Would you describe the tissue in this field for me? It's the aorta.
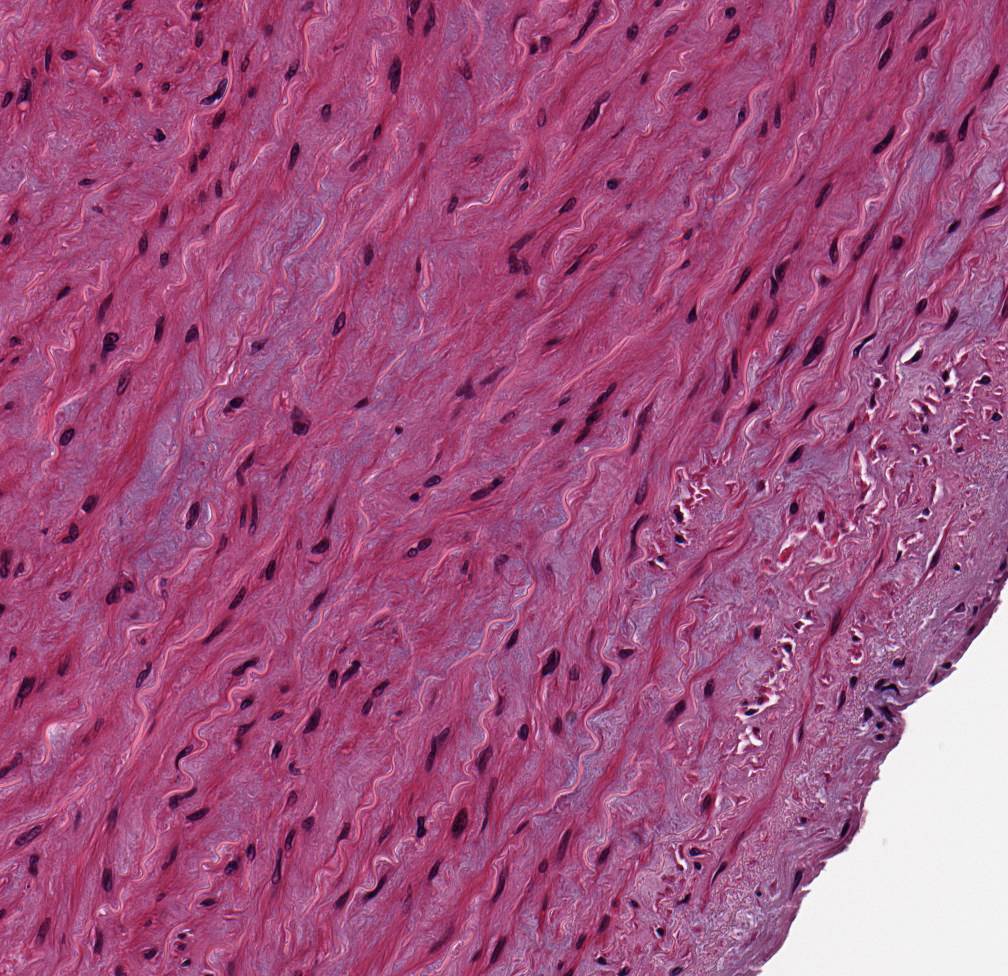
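The nuclei are elongated and spindle-shaped and lie lengthwise along the fibres. Between the cells, thin, wavy, pale pink fibres run in parallel lines. Patches of pale bluish-grey ground substance appear between the pink fibres. Near the right edge, small irregular slit-like clefts lie among the fibres.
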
